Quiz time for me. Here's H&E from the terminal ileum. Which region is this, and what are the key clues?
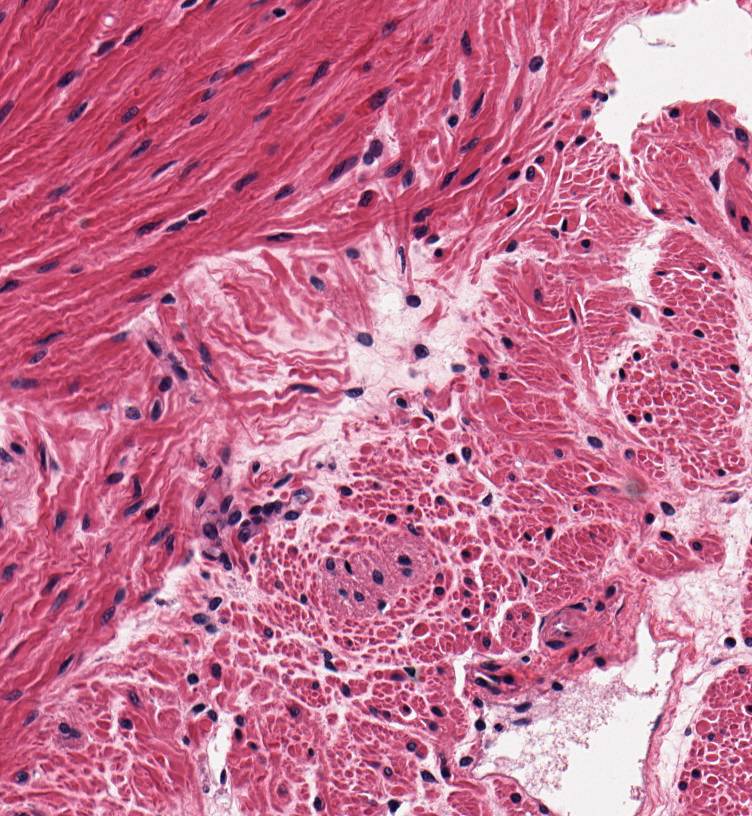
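This field shows smooth muscle. Its bundles run in different directions, cut lengthwise in the upper left and crosswise in the lower right. Lengthwise-cut cells have elongated, cigar-shaped, dark blue-purple nuclei; crosswise-cut cells are small rounded pink profiles grouped into bundles, some with a round central nucleus.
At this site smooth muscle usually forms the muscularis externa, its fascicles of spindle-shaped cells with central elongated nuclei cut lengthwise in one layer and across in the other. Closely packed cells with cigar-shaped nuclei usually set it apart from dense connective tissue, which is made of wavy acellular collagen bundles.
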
